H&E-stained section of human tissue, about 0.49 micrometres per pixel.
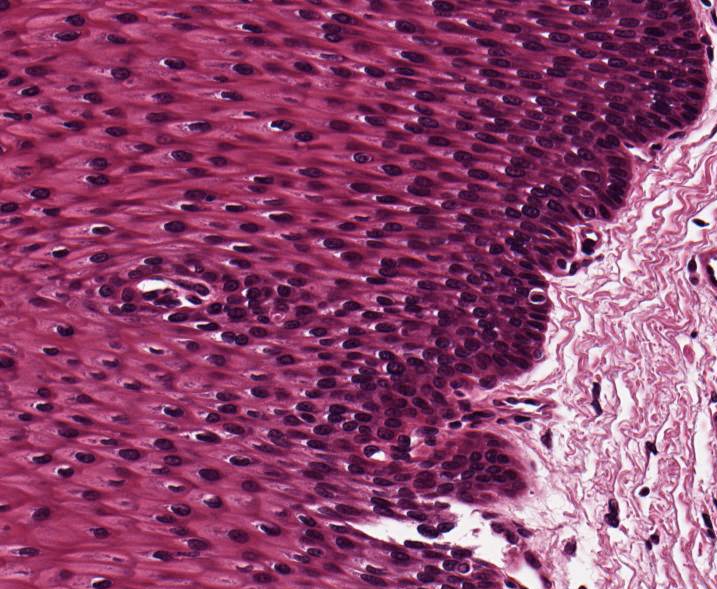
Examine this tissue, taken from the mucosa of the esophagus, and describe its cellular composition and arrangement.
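Start where the epithelium meets the connective tissue: the cell layers there are crowded with dark, closely packed nuclei. Now move toward the upper left, and you'll see the cells become flattened, with elongated nuclei. Notice that these flattened cells still have their nuclei. Finally, trace the boundary with the connective tissue; it undulates.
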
